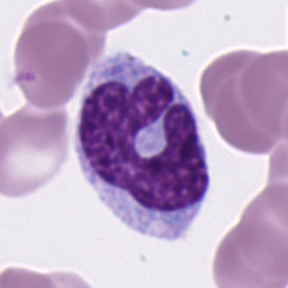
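Monocyte in a stained smear of peripheral blood. Look at how the nucleus is deeply notched from its upper right side, so that it curls into a horseshoe shape. Its dark purple chromatin has a lacy, streaked pattern rather than solid clumps. Around it, the pale grey-blue cytoplasm is dusted with fine pinkish-purple granules.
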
